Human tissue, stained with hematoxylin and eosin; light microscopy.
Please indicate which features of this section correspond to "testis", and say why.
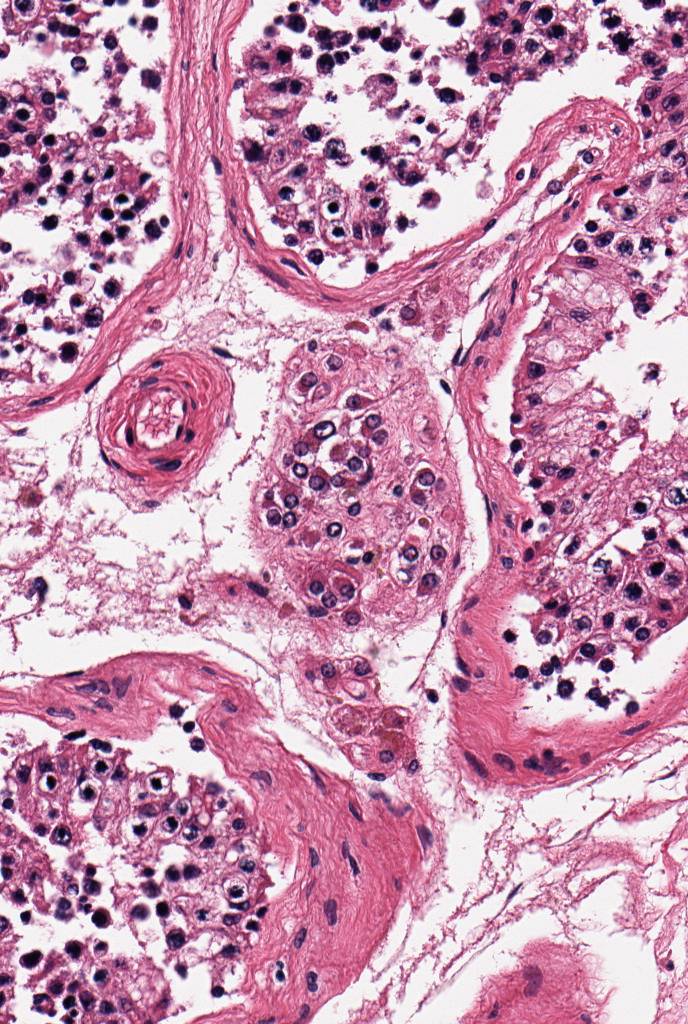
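This section is testis.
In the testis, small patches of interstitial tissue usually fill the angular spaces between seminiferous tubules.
That fits the tissue between the tubules here, which is pale, loose and wispy, with much empty space among its fine fibres, and which holds, in the centre of the field, an oval cluster of cells with round nuclei and pink cytoplasm. Each tubule is bounded by a thick, wavy band of pink fibrous tissue containing flattened, elongated nuclei. Inside, the tubules are filled with many loosely arranged cells whose small, round nuclei stain dark, some ringed by a clear halo.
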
